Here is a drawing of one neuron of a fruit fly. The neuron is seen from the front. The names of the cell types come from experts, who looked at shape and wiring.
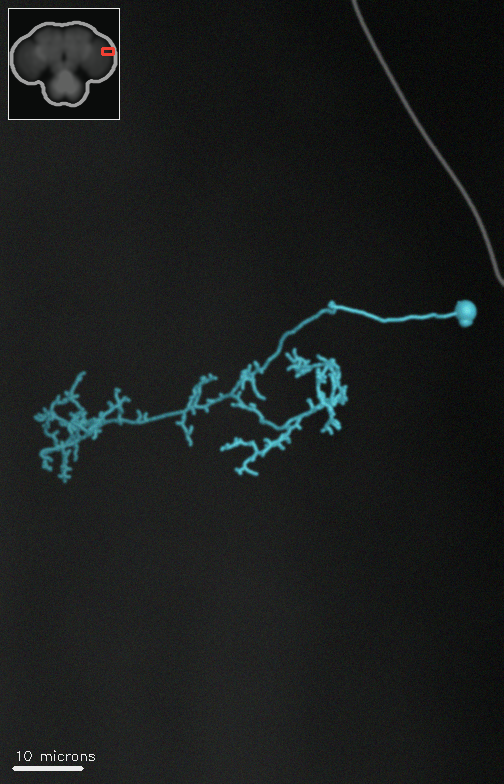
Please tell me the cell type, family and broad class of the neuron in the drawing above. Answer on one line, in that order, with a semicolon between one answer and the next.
Mi2; Mi; optic-lobe intrinsic neuron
